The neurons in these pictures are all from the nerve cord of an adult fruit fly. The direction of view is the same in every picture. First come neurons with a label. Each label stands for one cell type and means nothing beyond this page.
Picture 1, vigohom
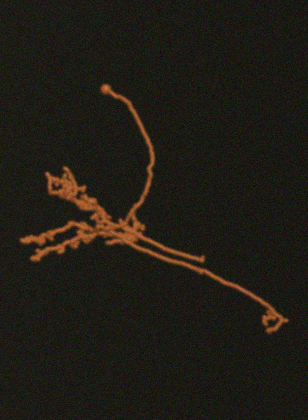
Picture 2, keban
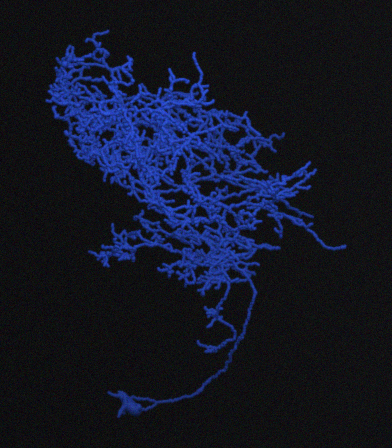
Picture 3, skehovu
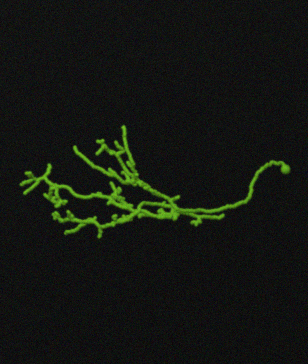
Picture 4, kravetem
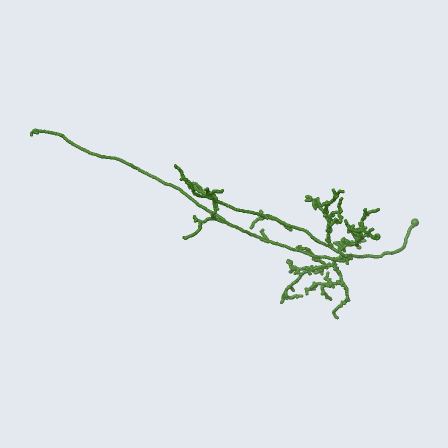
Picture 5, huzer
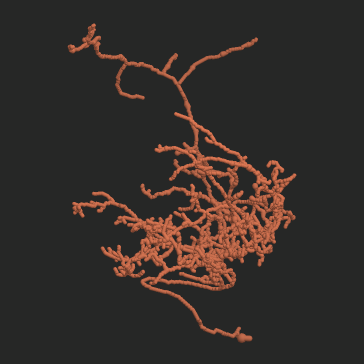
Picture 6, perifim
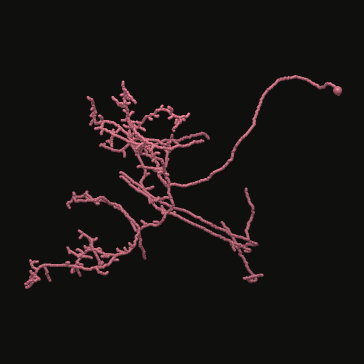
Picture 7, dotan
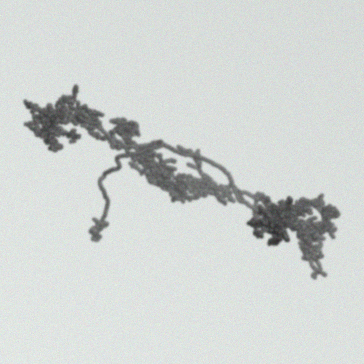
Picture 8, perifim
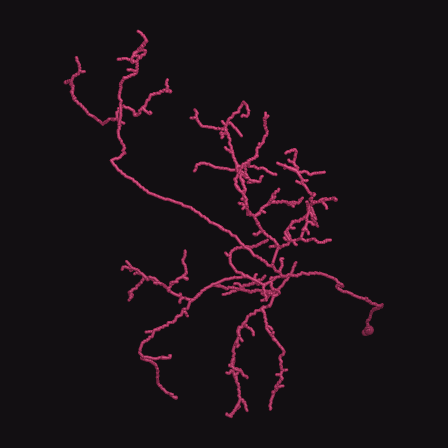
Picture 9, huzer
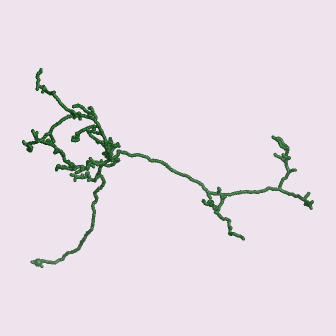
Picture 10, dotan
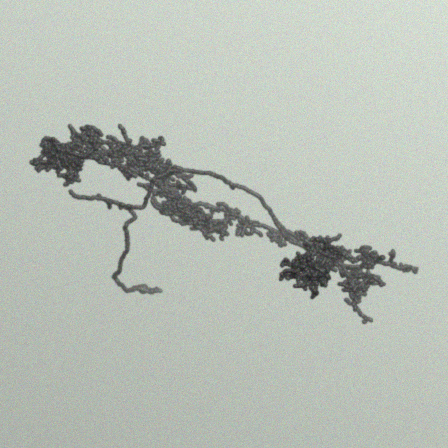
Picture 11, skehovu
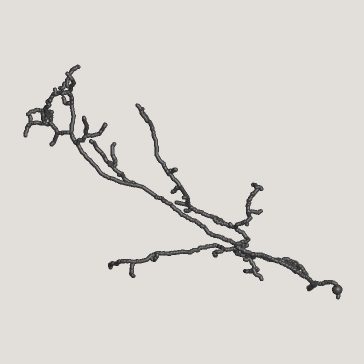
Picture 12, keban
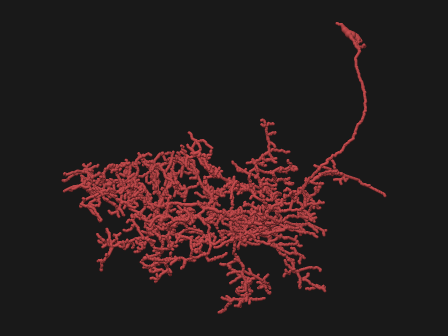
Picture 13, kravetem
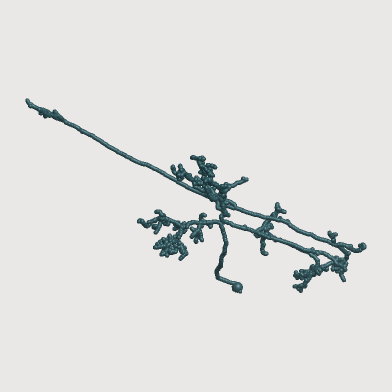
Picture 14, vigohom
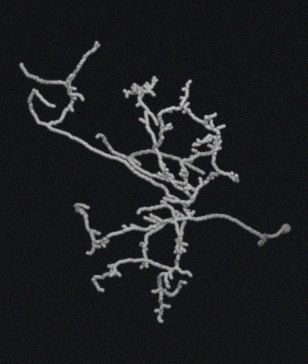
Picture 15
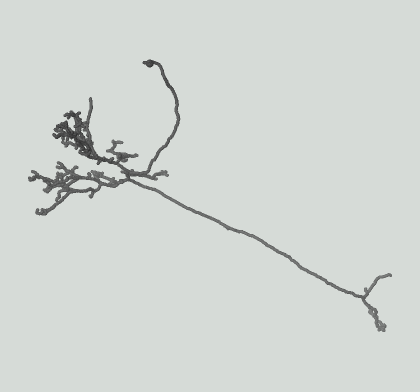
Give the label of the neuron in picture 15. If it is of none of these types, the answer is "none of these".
none of these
